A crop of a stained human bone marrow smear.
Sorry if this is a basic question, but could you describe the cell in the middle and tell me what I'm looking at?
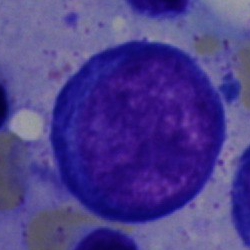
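See how little cytoplasm there is: just a thin rim, widest on the left side. The chromatin is fine and evenly spread, not clumped. No granules or vacuoles show in the cytoplasm either. So that one's a proerythroblast.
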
